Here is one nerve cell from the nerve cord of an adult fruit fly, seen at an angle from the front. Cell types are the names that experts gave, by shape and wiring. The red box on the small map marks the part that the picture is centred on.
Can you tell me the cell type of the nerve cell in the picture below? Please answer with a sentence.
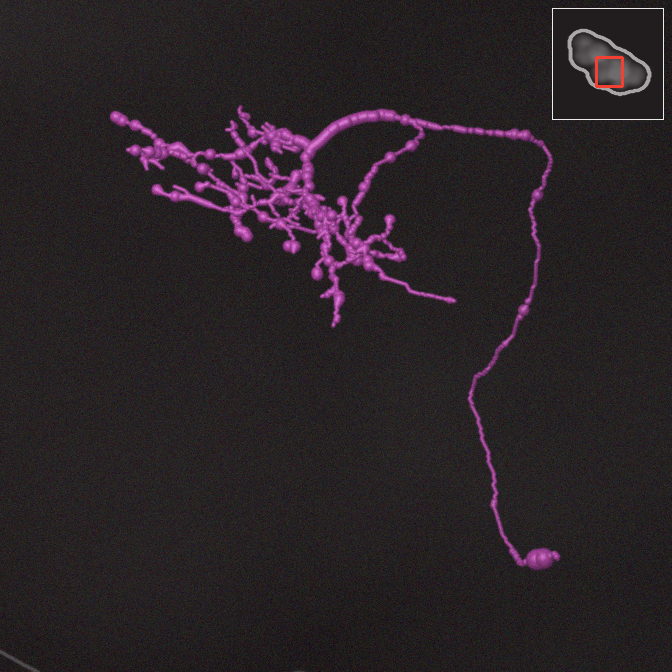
The cell type is IN02A040.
